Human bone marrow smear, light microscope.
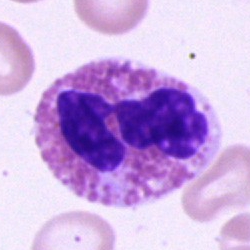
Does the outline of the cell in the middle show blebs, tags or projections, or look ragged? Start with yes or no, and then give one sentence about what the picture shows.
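No. The cell has a smooth oval outline that is wider than it is tall.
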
